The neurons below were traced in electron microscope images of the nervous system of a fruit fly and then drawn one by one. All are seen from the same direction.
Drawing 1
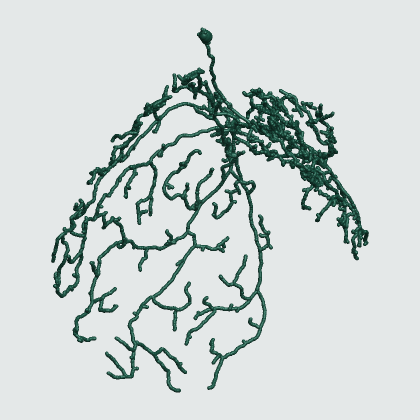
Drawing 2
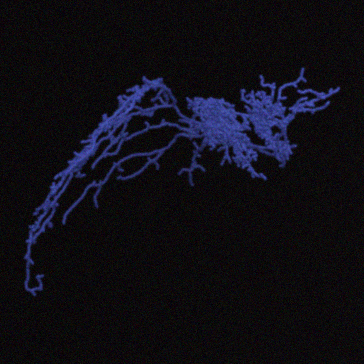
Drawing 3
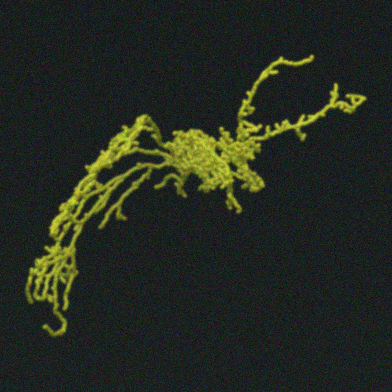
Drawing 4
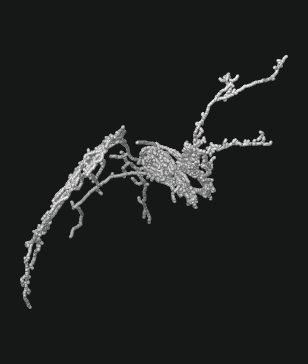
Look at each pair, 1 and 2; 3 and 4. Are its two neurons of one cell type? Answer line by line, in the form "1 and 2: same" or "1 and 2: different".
1 and 2: different
3 and 4: same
